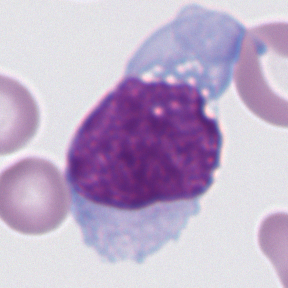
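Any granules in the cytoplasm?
None visible; it's plain pale blue.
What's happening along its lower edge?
It's ragged, with fine projections.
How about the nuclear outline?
Irregular and somewhat angular.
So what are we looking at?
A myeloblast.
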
